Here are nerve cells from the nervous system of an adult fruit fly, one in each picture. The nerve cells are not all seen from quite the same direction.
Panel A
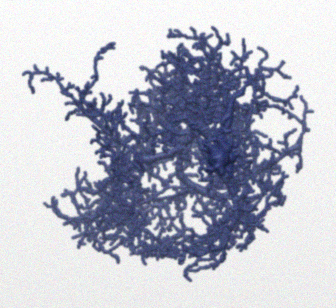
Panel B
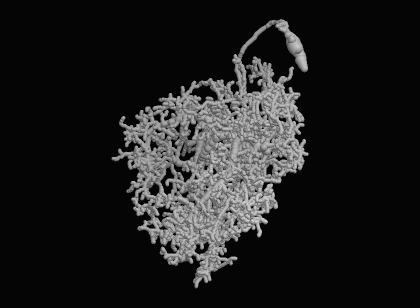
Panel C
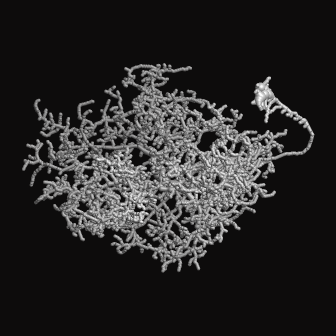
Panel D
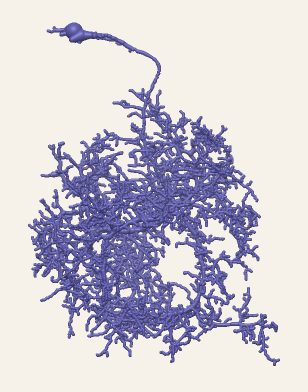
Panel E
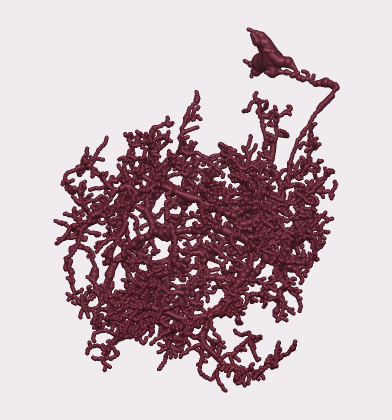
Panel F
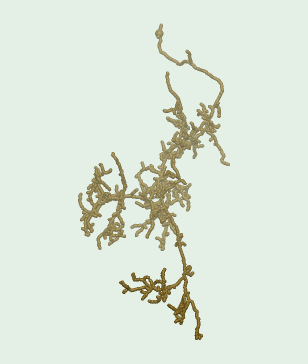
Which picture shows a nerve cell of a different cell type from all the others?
Panel F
